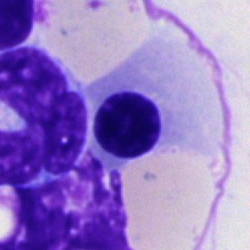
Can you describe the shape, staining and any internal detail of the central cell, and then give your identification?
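Let me start with the nucleus: it's small, sitting off-centre toward the left side of the cell, and I can't make out any nucleoli in it. Around it the cytoplasm is plentiful by comparison, pale grey-blue, and I see no granules there. So this one is an erythroblast.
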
